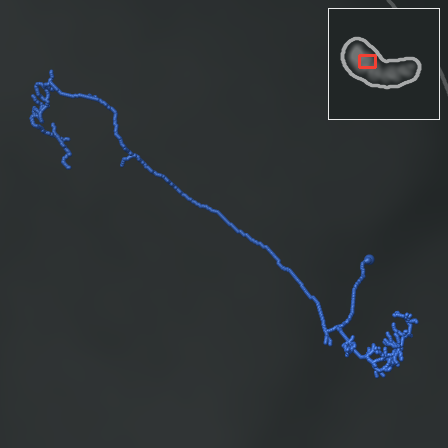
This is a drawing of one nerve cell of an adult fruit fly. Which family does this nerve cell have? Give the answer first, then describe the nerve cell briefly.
The family is hemilineage VPNd2. This is a visual projection neuron. In this view it is wider than it is tall.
